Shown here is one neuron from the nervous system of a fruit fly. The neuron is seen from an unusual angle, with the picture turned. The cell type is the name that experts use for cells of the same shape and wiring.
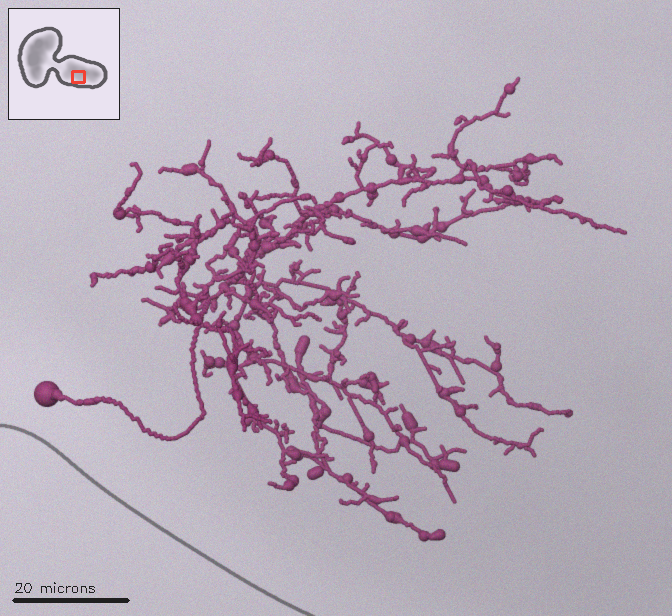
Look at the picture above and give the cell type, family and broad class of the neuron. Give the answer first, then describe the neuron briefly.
The cell type is IN08A029. The family is hemilineage 08A. It is a nerve-cord intrinsic neuron. It lies in the nerve cord. From left to right in the picture it spans about 100 microns. More than a hundred branch ends can be seen.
